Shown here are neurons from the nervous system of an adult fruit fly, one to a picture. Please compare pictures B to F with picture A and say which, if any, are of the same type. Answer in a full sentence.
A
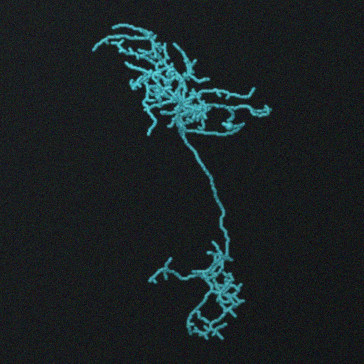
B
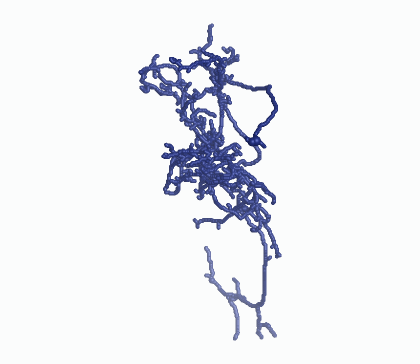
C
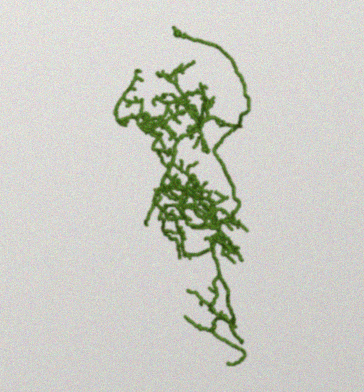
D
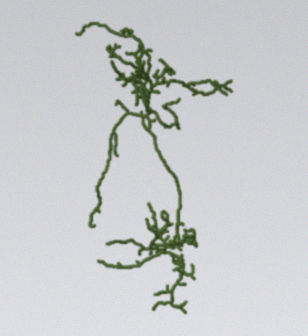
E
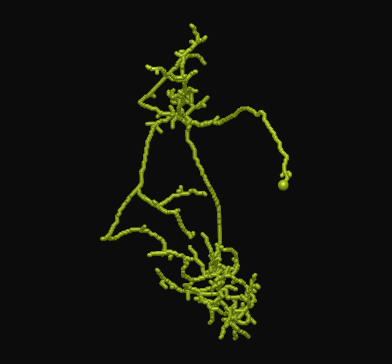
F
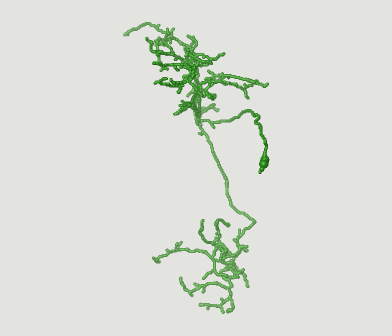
Picture D, picture E and picture F are of the same cell type.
